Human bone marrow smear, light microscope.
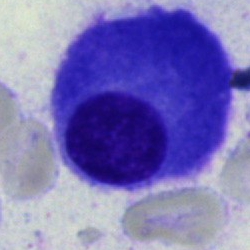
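Plasma cell, the one in the middle of this stained human bone marrow smear. Its outline is roughly round, and I find the deep blue cytoplasm abundant, covering more area than the nucleus. On the nucleus's upper-right side, I notice a paler patch of cytoplasm.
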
